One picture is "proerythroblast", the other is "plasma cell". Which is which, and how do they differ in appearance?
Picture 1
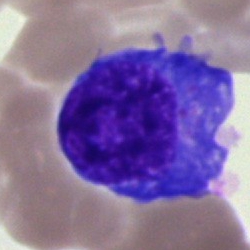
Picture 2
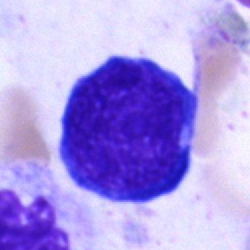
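First one's the plasma cell, the second the proerythroblast. In the plasma cell the chromatin is coarse and clumped, darker patches among paler areas.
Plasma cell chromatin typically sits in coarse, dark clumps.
Its cytoplasm stains deep blue and lies mostly on the right side of the nucleus.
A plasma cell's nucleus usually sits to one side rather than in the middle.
Its outline is irregular along the right, and two small knob-like projections stick out from the top edge. The proerythroblast, by contrast, is roughly round with only a slightly irregular edge, and its nucleus fills almost the whole cell. So its deep blue cytoplasm shows only as a very thin rim, and you won't find granules or vacuoles in the cell.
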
